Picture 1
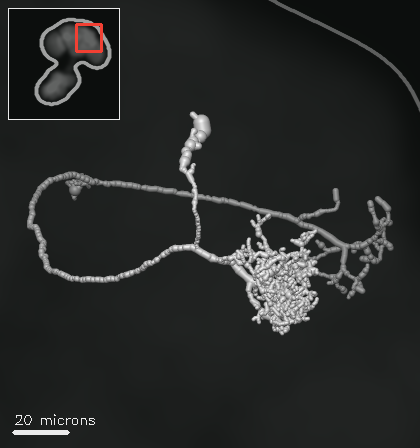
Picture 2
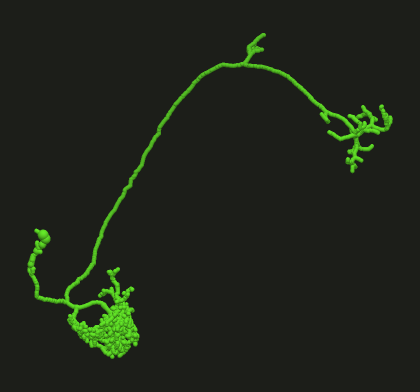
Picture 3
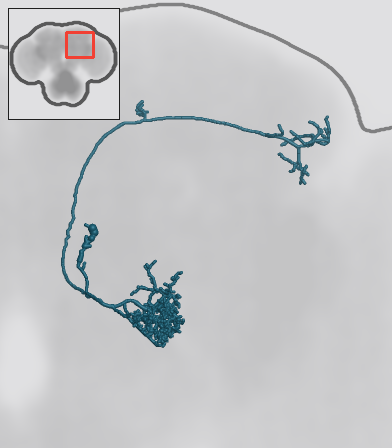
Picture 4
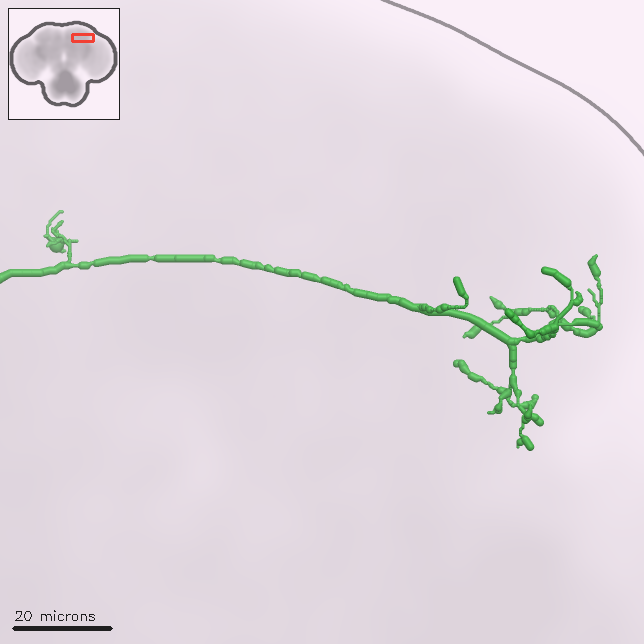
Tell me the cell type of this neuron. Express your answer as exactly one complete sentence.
To the cell type VA1v_adPN belongs this neuron.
